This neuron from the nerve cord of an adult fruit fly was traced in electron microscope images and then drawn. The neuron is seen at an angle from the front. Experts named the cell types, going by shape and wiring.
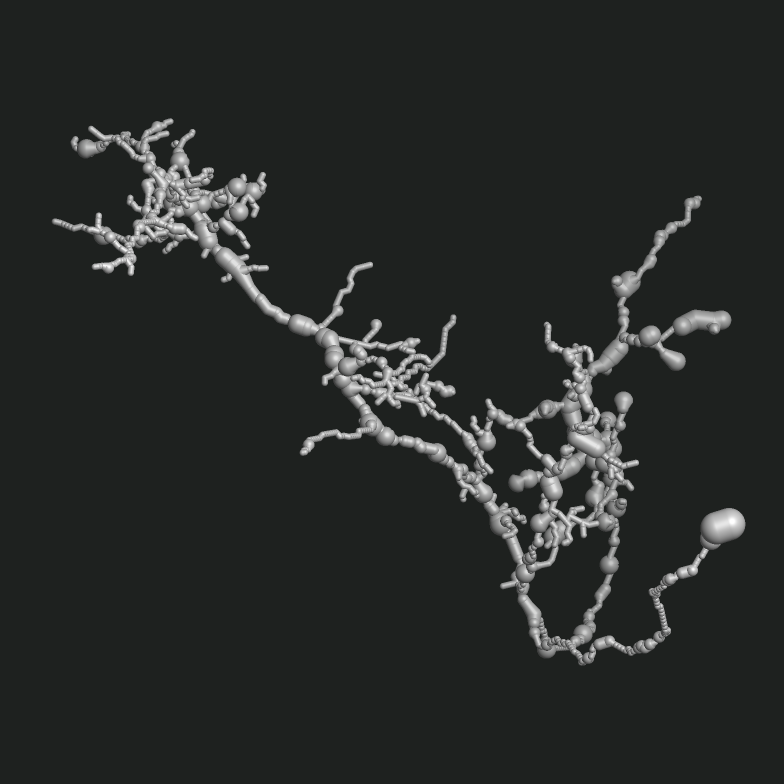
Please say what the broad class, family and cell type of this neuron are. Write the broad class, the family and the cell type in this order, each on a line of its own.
nerve-cord intrinsic neuron
hemilineage 09A
IN09A054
